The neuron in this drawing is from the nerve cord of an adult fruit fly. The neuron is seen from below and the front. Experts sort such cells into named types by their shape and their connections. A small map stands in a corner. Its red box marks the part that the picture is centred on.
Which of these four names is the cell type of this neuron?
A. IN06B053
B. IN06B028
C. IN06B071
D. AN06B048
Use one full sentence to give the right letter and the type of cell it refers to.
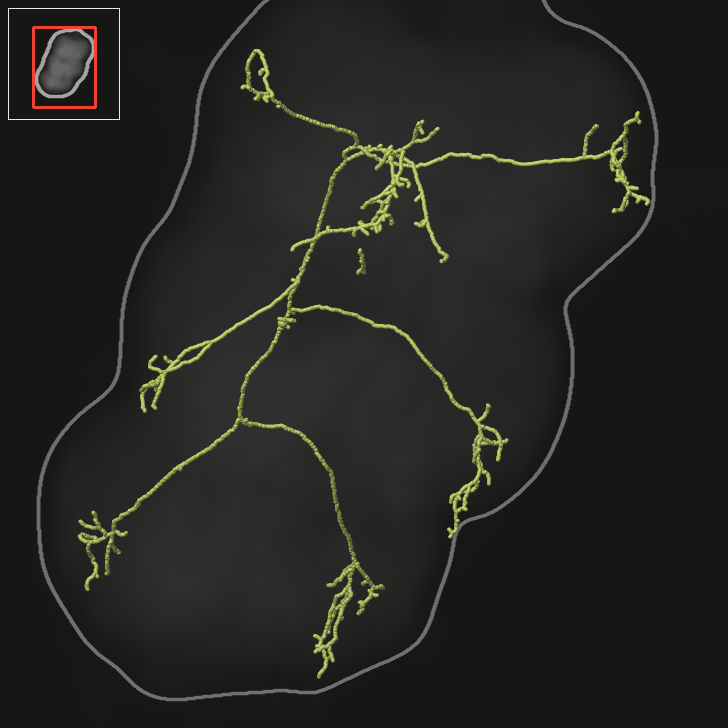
The neuron is IN06B028 in cell type, which is option B.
